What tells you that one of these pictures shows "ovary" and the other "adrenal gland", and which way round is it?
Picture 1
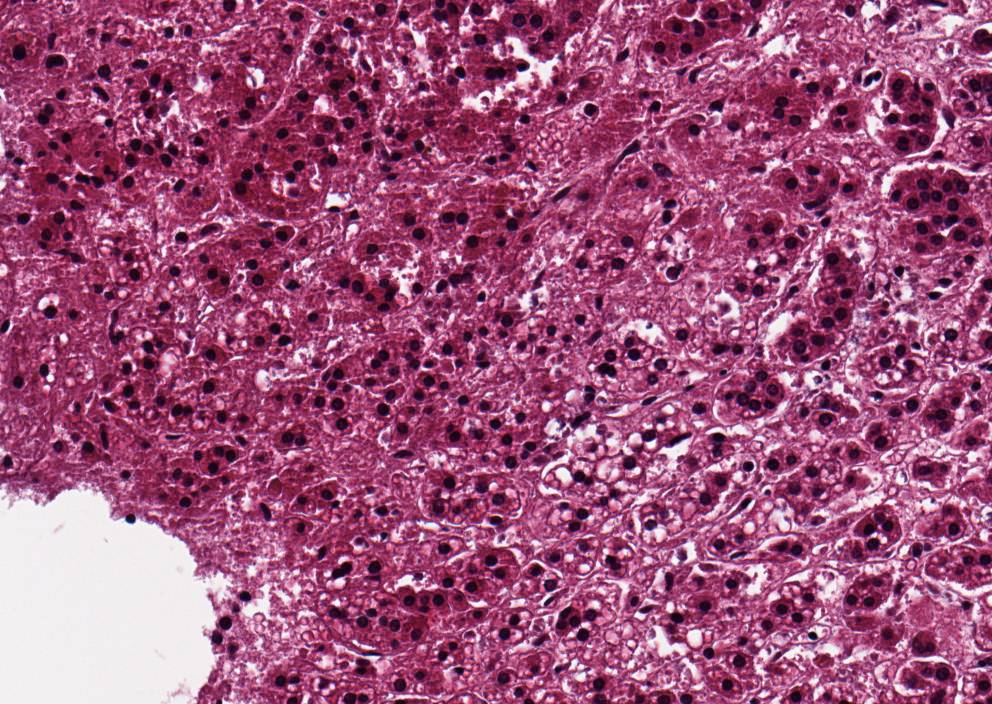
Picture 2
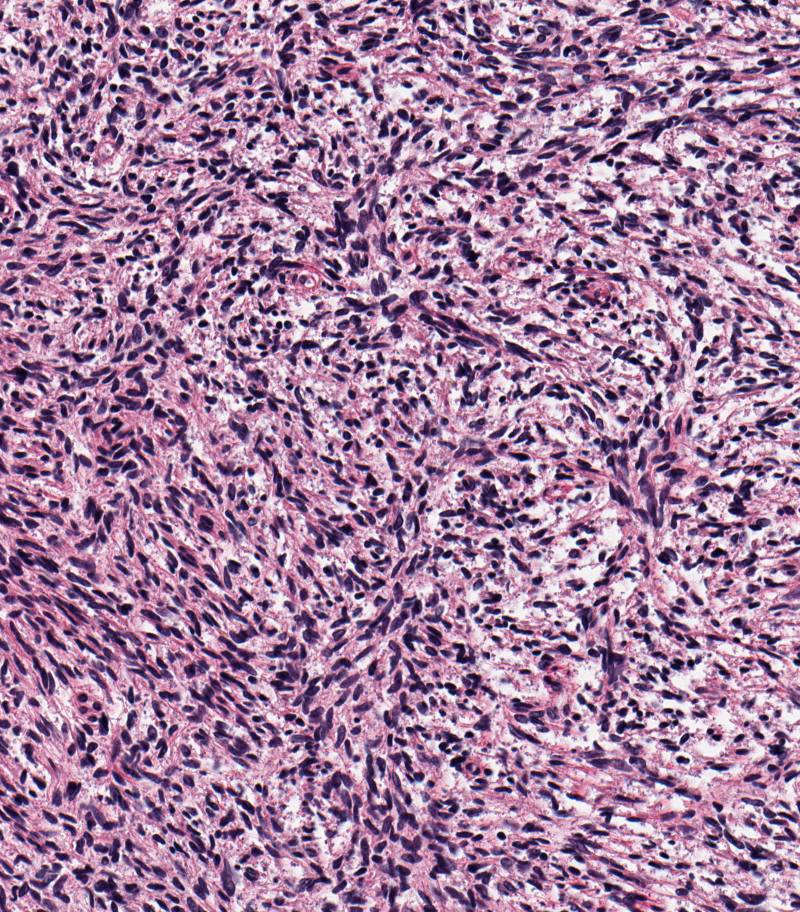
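Picture 1 shows the adrenal gland; picture 2 shows the ovary. Arrangement first: picture 1 has polygonal cells in small rounded nests outlined by thin pale strands, while picture 2 has spindle cells in short, crossing fascicles that run in many different directions.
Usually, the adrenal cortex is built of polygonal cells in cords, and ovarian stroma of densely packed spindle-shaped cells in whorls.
Cytoplasm next: it is abundant, granular and eosinophilic in most cells of picture 1, but little of it can be made out around most nuclei in picture 2. Then nuclei: round, dark and fairly uniform in size in picture 1, dark-staining and elongated to oval in picture 2. Last, clear spaces: small vacuoles fill the cytoplasm of many cells in the lower centre-right of picture 1, while in picture 2 small clear spaces lie between the cells in looser areas, most evident toward the right.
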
